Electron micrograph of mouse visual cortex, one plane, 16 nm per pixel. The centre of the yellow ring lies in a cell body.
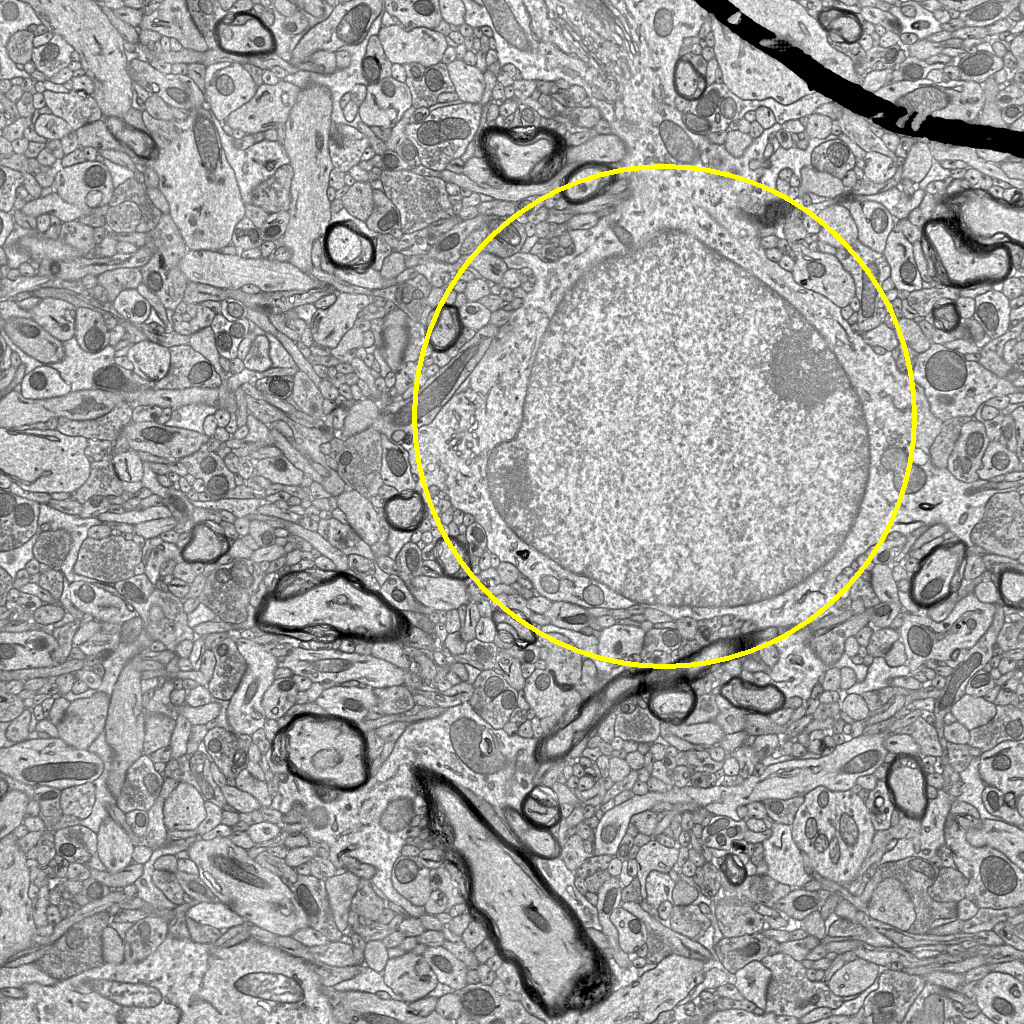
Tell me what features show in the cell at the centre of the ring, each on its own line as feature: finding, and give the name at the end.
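Nuclear size: large and rounded, filling most of the cell body, whole outline within the ring
Chromatin pattern: finely granular, evenly spread, without a thick dark band lining the envelope
Dark patches: two, smooth, against the inner envelope, at upper right and lower left
Dense particle: small and black, in the cytoplasm just beyond the nucleus's lower-left edge
Cell type: astrocyte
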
